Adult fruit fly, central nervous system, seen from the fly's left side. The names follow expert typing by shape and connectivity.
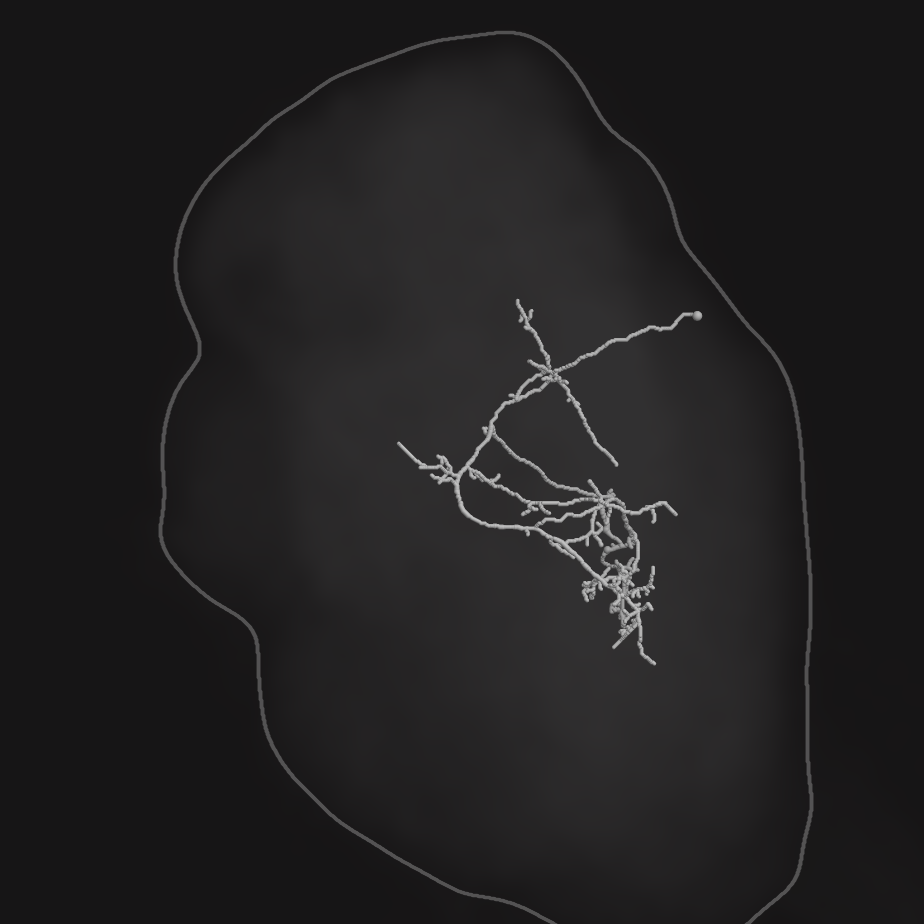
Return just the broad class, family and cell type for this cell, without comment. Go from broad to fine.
central-brain intrinsic neuron; hemilineage DM6_central1; WED146_c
